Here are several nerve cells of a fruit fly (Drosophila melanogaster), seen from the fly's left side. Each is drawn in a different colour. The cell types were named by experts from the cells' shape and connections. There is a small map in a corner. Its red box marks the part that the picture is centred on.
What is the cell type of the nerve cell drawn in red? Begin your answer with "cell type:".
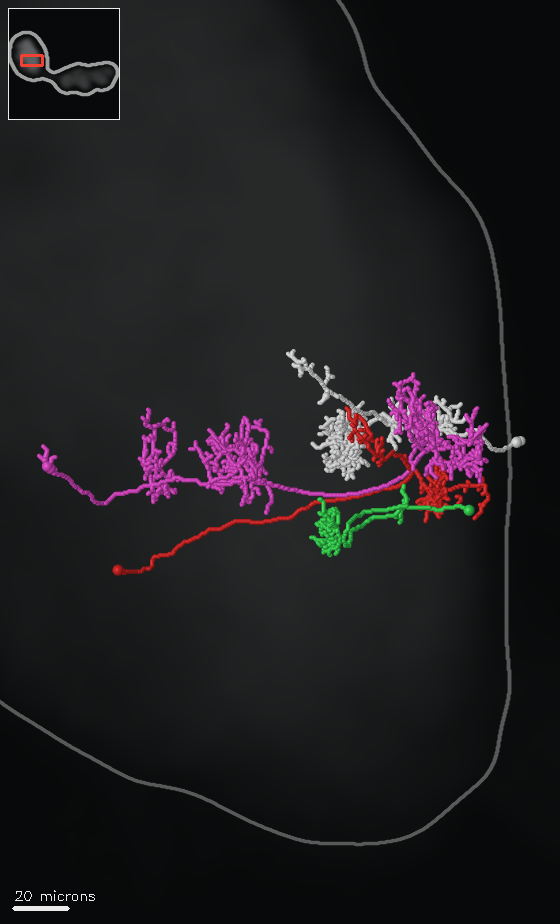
cell type: TmY20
